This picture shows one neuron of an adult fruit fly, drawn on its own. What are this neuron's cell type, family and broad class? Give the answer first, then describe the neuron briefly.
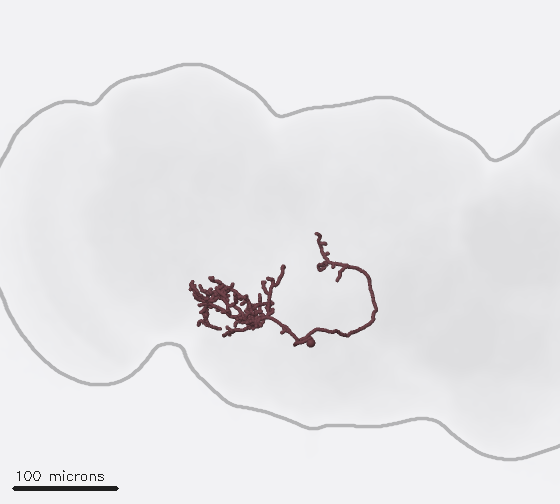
Its cell type is AMMC014. The family is hemilineage LB19. Its broad class is central-brain intrinsic neuron. From left to right in the picture it spans about 180 microns. In this view it is wider than it is tall.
